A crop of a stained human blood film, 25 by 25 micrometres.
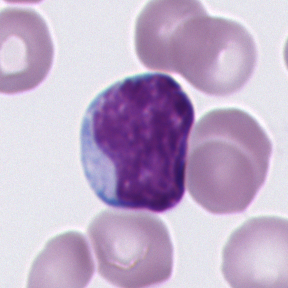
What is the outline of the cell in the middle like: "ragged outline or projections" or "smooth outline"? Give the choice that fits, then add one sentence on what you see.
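Smooth outline. The cell outline is smooth without surface projections.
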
